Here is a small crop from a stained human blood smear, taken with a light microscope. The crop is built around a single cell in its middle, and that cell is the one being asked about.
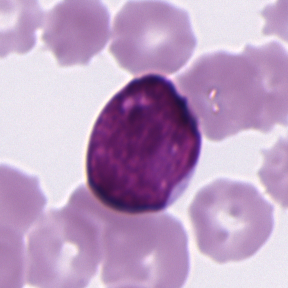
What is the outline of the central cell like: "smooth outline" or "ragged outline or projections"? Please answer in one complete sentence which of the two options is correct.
What bounds the cell is a smooth, even outline.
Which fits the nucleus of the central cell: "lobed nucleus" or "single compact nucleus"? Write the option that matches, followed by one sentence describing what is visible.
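Single compact nucleus. The nucleus has no indentation or lobes.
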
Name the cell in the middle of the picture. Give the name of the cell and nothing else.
myeloblast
